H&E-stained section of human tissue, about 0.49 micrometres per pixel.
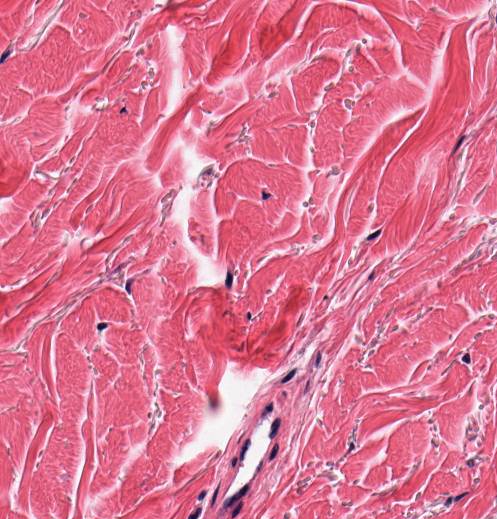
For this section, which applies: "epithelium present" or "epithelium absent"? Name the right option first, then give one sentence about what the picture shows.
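Epithelium absent. No epithelium, glands or fat cells are present in the field.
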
